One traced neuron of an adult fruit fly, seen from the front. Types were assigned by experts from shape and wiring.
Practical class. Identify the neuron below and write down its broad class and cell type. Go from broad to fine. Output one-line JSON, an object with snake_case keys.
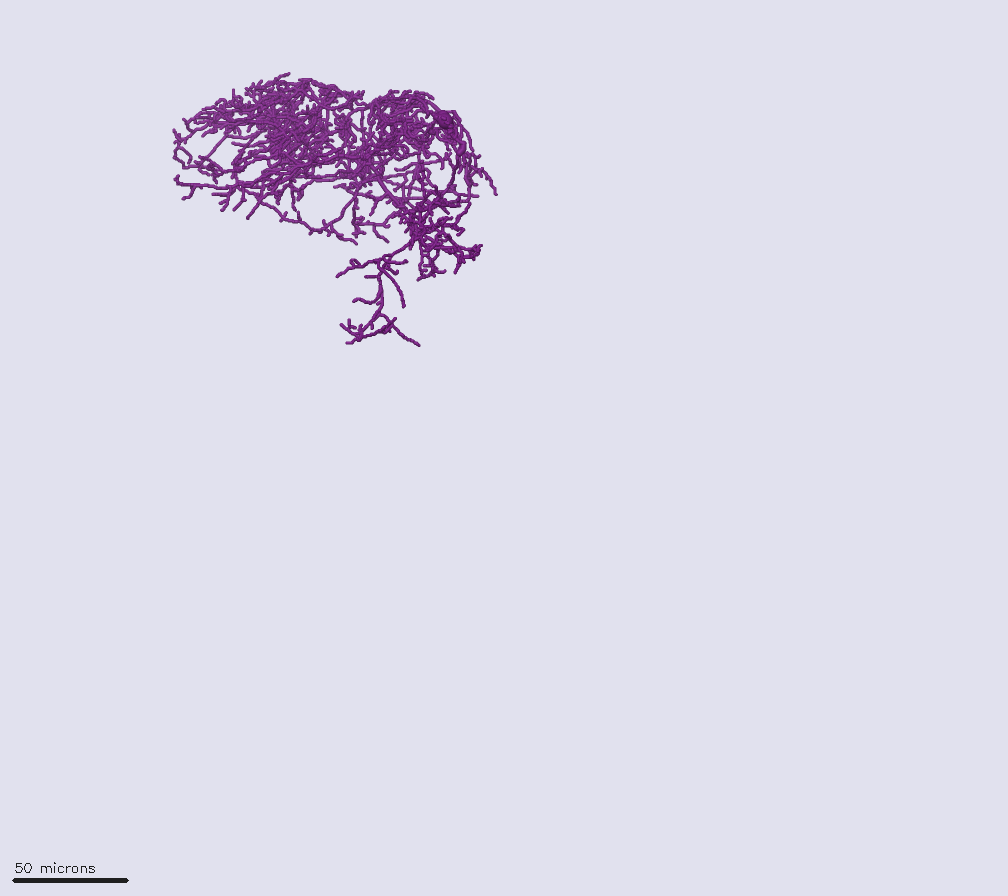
{"broad_class": "central-brain intrinsic neuron", "cell_type": "SMP076"}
